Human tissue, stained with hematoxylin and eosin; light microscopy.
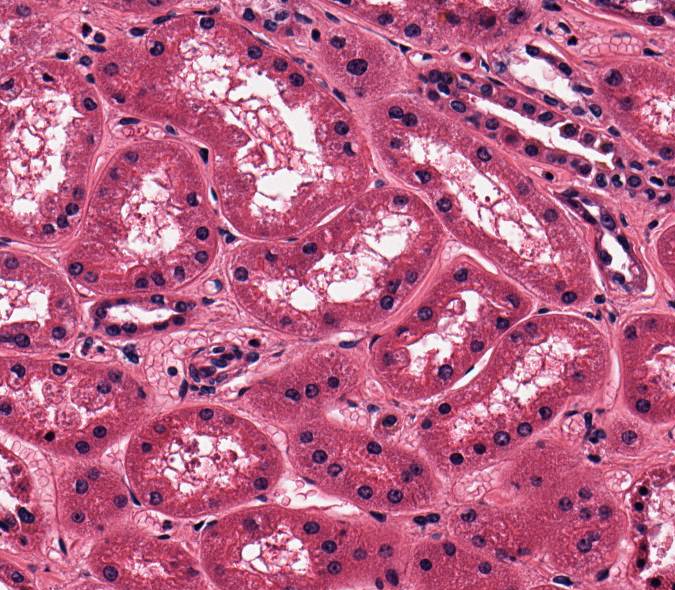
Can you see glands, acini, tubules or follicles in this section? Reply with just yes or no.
Yes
